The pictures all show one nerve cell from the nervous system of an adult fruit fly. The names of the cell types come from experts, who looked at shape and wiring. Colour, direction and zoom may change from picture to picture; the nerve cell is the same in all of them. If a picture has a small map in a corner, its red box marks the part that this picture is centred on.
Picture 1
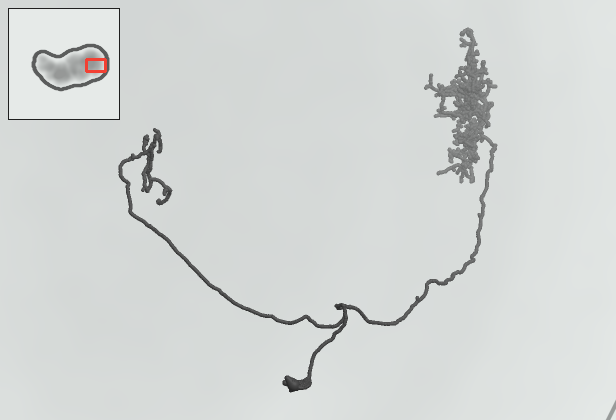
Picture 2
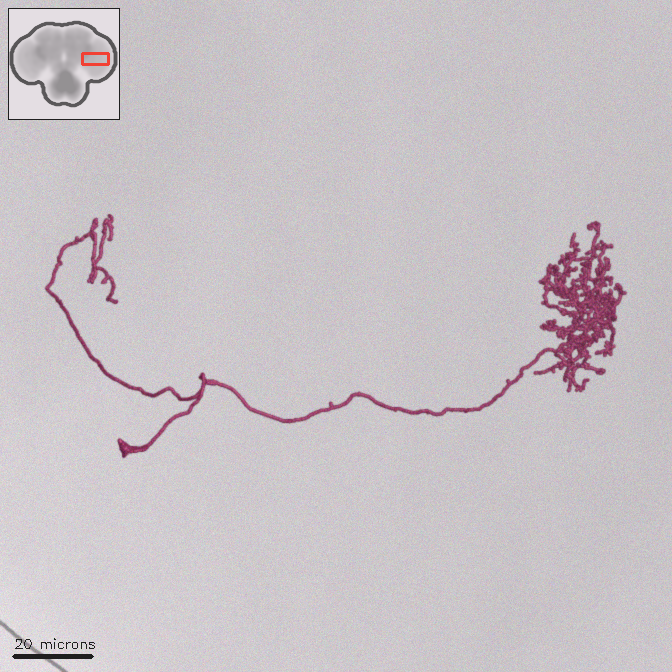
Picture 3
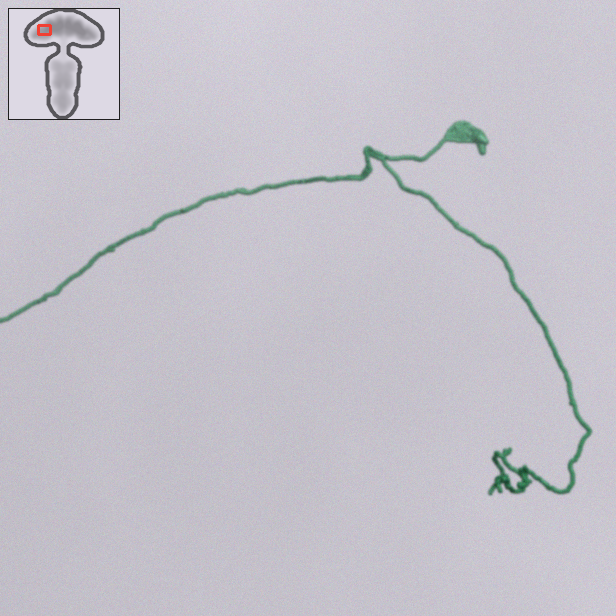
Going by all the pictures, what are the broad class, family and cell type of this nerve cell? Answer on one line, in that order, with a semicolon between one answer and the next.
optic-lobe intrinsic neuron; MeLo; MeLo7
